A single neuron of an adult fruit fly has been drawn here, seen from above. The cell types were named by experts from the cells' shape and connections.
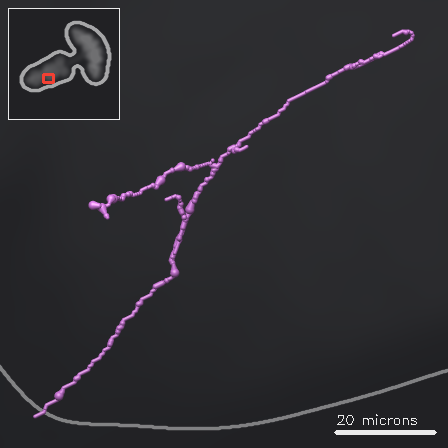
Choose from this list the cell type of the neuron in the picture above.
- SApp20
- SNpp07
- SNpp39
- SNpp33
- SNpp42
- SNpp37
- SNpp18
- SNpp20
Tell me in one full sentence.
Belonging to the cell type SNpp39 is this neuron.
